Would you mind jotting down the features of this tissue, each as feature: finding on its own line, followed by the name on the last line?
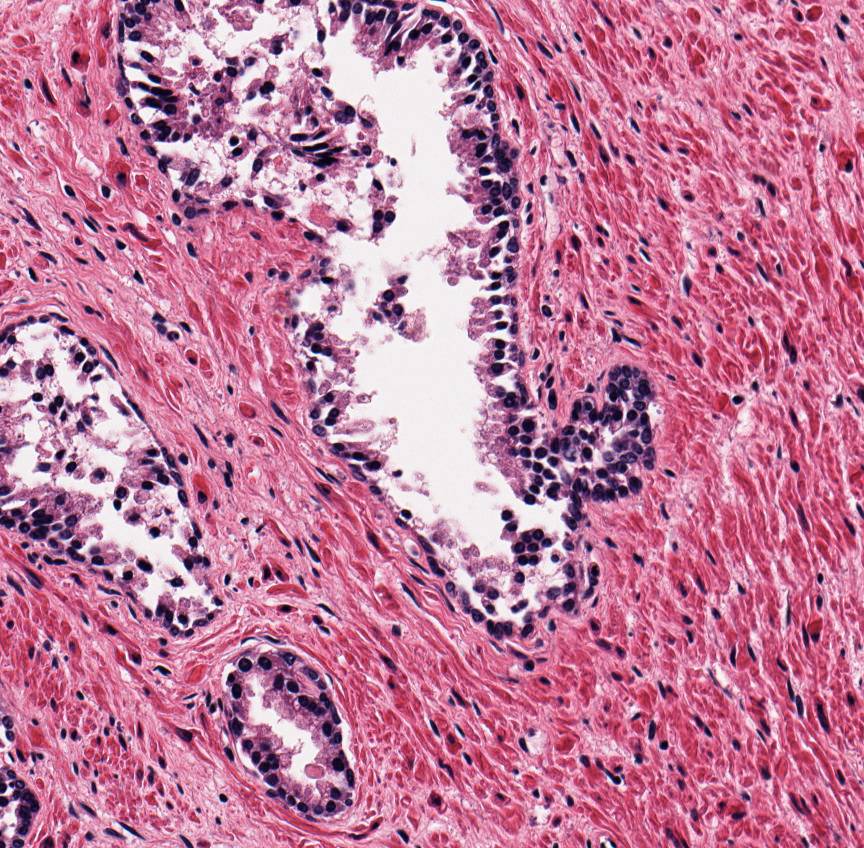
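Glands: several, of differing size, scattered; the largest reaches from the top edge toward centre-right
Lining nuclei: round, dark-staining, sitting toward the cell base
Stroma: abundant, pink, densely packed spindle cells
Spindle cells: elongated nuclei, bright pink cytoplasm
Beside glands: fibres curving in layers that follow each outline
Name: prostate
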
